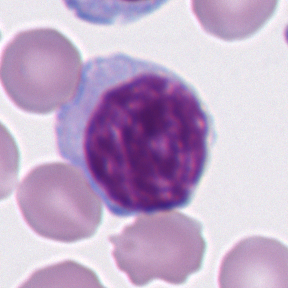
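Typical lymphocyte: the nucleus is round, without indentation or lobes, and lies off-centre toward the right side of the cell. Its chromatin is dark purple and coarsely clumped. No granules are visible in the cytoplasm.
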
